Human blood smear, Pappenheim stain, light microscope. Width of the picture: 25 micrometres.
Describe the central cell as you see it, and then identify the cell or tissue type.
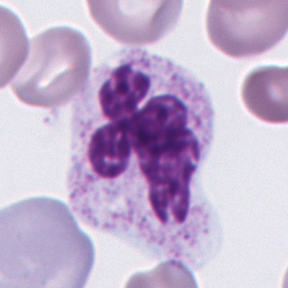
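Look first at the nucleus of the central cell: it is divided into more than three lobes, and no nucleoli can be made out. The cytoplasm contains no vacuoles, and the cell border is smooth, lacking hair-like projections. The cell is a segmented neutrophil.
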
